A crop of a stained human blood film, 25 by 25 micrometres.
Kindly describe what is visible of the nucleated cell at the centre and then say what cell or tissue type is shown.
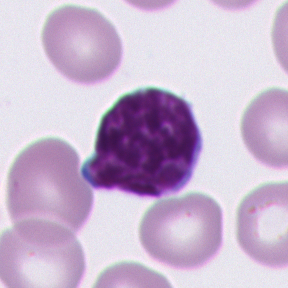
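Nearly the whole cell is occupied by the nucleus, in which no nucleoli are visible. Cytoplasm is scant, appearing chiefly as a small pale blue rim at the lower left, and contains no granules. The cell is a typical lymphocyte.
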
